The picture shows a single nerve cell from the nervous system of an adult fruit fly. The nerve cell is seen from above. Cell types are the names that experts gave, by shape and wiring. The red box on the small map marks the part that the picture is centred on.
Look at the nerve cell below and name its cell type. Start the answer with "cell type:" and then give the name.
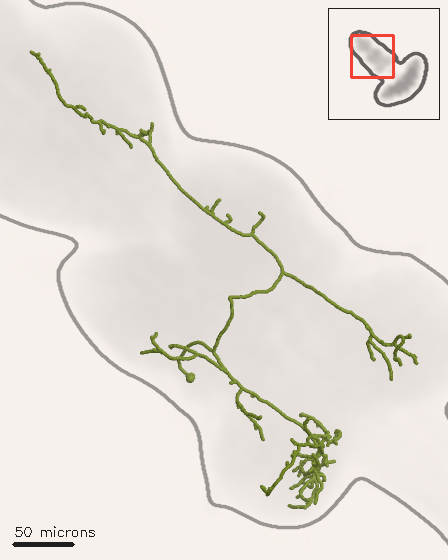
cell type: IN08B042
